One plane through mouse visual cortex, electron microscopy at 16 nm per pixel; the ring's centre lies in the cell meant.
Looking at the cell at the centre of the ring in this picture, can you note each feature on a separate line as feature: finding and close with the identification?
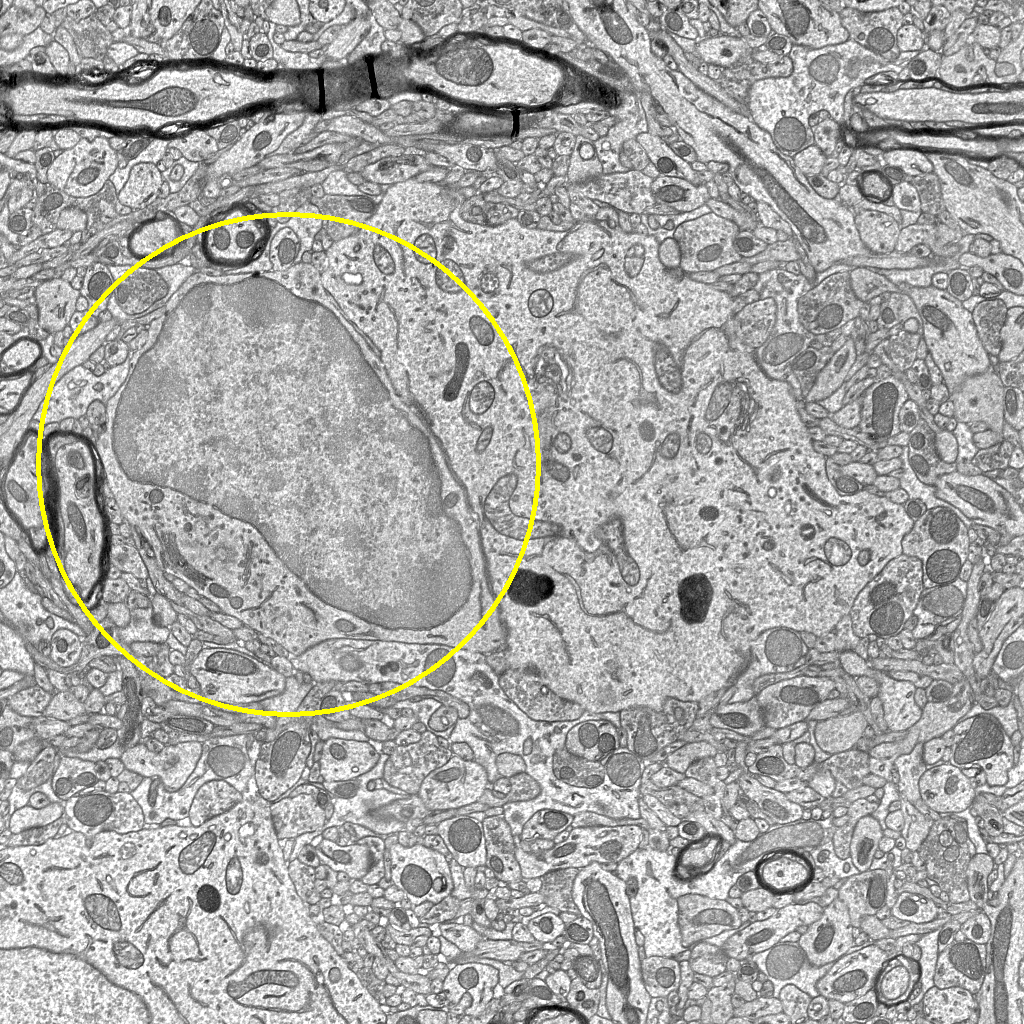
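Shape: notice that the whole nucleus sits inside the ring, stretched from upper left to lower right
Envelope: smooth all round, no deep infoldings
Chromatin: finely mottled with soft darker patches, not coarse dense clumps
Organelles: a few small ones, mitochondria among them, mostly in the wedge of cytoplasm below and left of the nucleus
Answer: a microglial cell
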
